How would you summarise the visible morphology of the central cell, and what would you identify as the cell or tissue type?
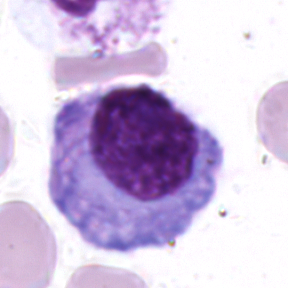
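Looking first at the nucleus, I see it is round to oval, with no indentation or lobes, and it sits off-centre, pushed toward the upper right of the cell. On its lower-left side there is a paler zone of cytoplasm. The outline is irregular and slightly scalloped along the bottom and right edges. So I would call this a plasma cell.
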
